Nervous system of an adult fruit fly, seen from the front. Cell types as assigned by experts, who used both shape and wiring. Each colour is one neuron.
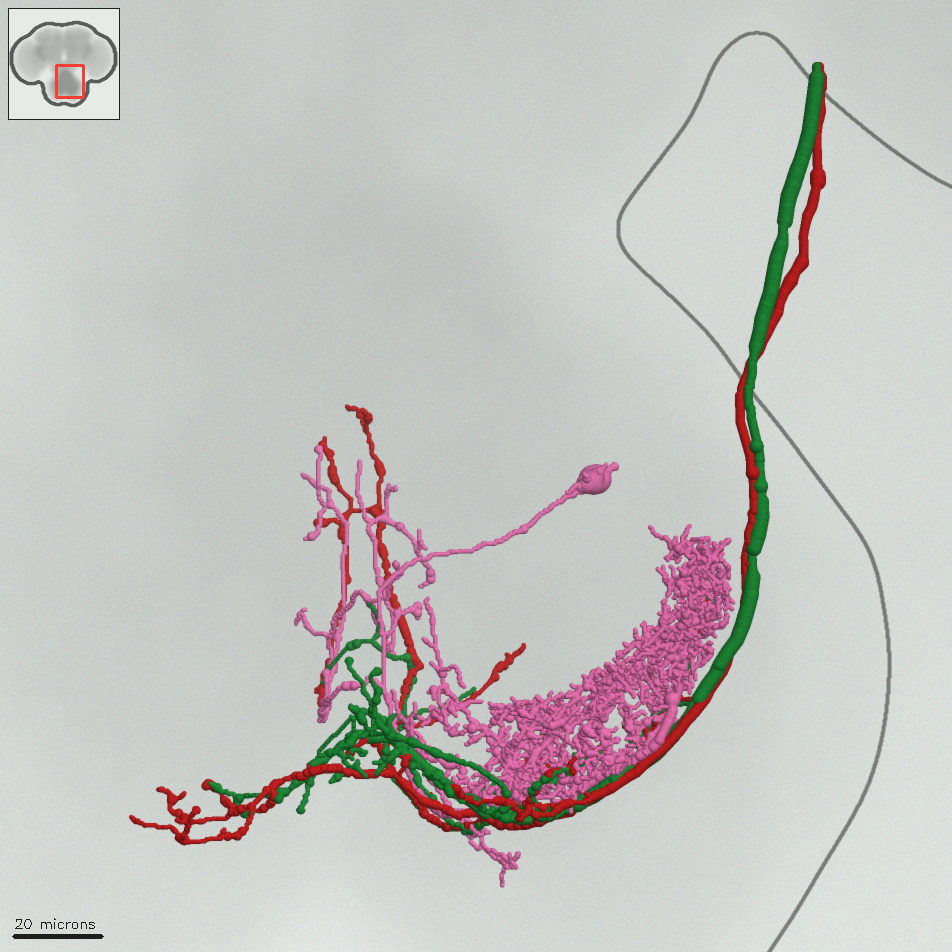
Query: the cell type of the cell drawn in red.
SNta13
